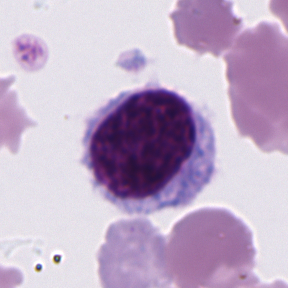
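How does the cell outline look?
Round, with a finely ragged edge.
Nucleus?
Oval, no indentation; chromatin dark purple and coarsely clumped.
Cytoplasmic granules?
No distinct coarse granules seen.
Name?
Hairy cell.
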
